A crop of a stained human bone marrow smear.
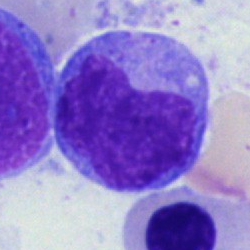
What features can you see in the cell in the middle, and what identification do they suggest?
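Look at the edge: the outline is round and smooth. Now the nucleus, which fills most of the cell and has a broad notch on its upper side. The rim of cytoplasm is widest at the upper right. This cell is a monocyte.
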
